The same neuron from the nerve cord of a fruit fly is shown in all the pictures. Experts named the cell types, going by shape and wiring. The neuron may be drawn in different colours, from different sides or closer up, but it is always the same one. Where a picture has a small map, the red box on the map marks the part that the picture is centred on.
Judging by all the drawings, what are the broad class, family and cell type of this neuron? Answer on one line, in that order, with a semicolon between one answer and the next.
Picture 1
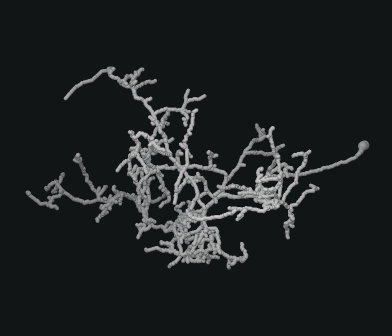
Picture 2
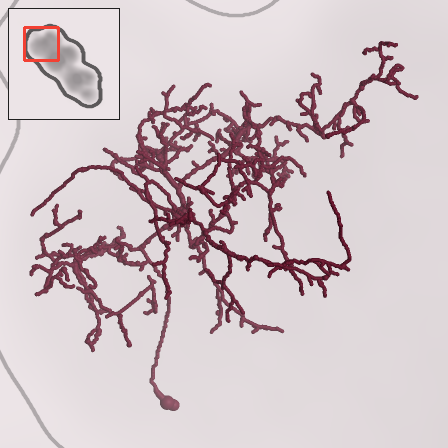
nerve-cord intrinsic neuron; hemilineage 20A.22A; IN20A.22A012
